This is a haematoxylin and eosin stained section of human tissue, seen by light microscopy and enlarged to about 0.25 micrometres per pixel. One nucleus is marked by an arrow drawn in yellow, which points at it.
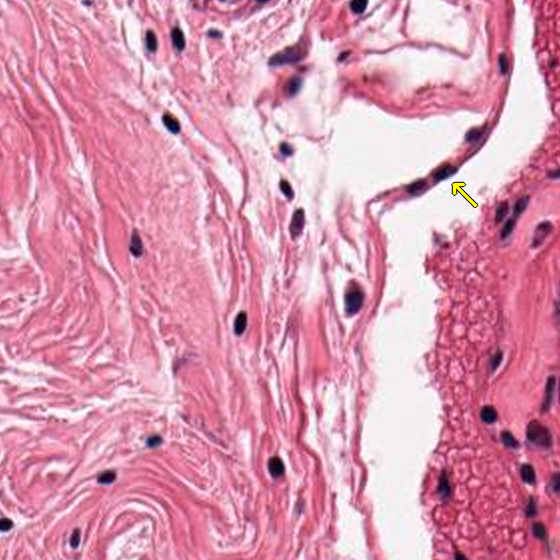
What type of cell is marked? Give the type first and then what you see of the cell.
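The marked nucleus belongs to an endothelial cell. The nucleus is elongated and flattened, stained dark and fairly uniformly, and lies lengthwise along the wall it sits in. The cytoplasm is scant: only a thin pale-pink strand drawn out at either end of the nucleus, with no distinct outline of its own. The cell lies flat in a very thin pink wall that borders a clear, empty lumen. The nucleus makes a slight bulge in that thin wall, which is otherwise barely thicker than a line.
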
